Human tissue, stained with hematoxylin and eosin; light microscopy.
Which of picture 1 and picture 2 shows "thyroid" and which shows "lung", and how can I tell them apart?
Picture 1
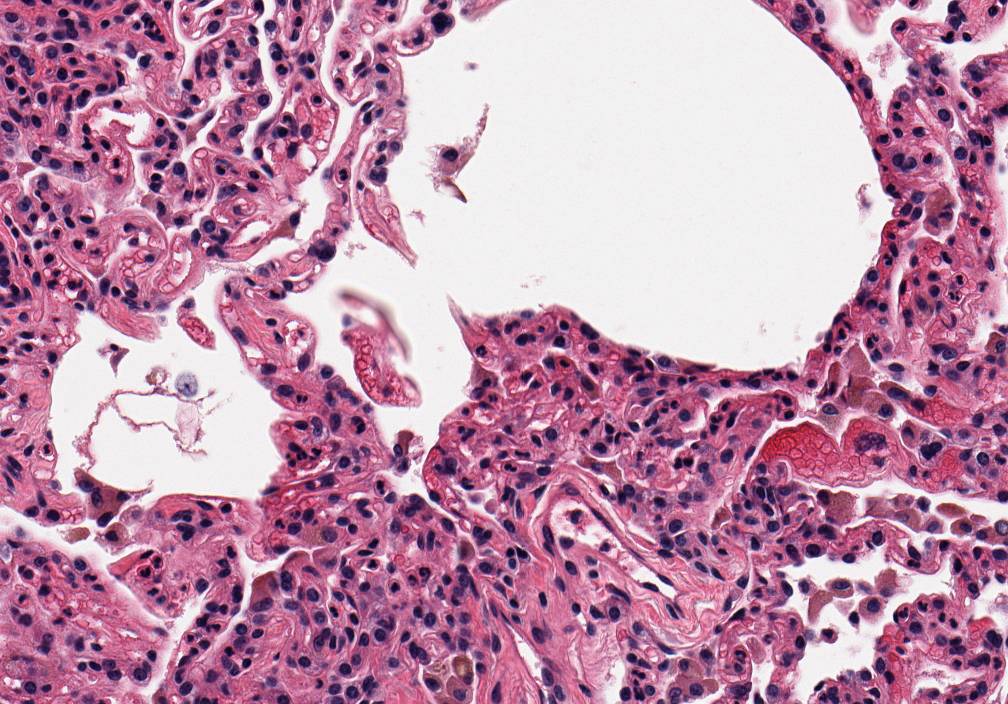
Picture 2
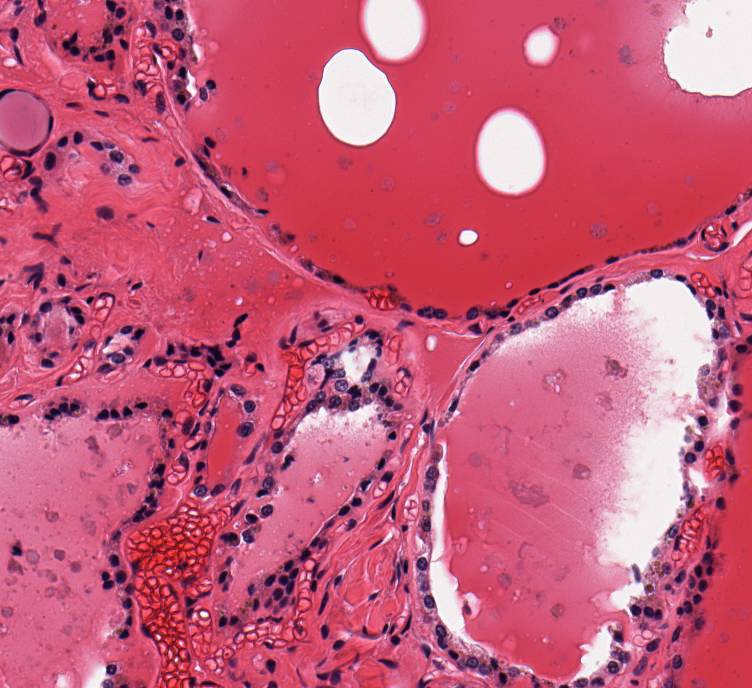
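Picture 1: lung. Picture 2: thyroid. Lung: large rounded empty space upper centre and right; elsewhere branching walls enclosing smaller irregular empty spaces. Golden-brown granular cells in walls and spaces, mostly lower half; wavy pink fibres in thickened tissue, lower centre. Thyroid: closed rounded follicles of varying size, largest upper right, filled with homogeneous pink colloid. Lining: single layer of flattened to low cuboidal cells, no papillary folds.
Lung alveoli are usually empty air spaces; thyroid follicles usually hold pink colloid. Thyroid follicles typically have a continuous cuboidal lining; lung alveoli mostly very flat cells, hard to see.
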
